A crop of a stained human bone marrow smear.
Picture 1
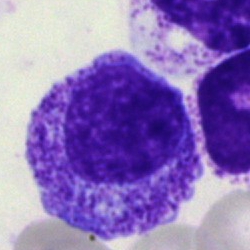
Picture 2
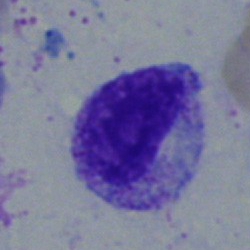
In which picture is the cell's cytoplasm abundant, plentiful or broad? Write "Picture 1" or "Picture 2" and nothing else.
Picture 1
